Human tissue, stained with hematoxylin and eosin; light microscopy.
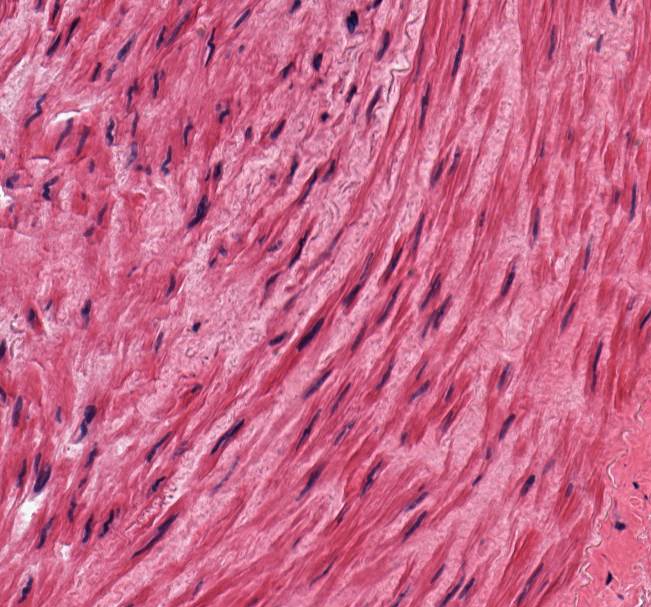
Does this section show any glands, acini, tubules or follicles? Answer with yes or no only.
No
